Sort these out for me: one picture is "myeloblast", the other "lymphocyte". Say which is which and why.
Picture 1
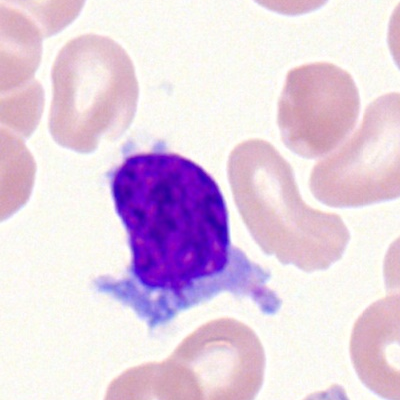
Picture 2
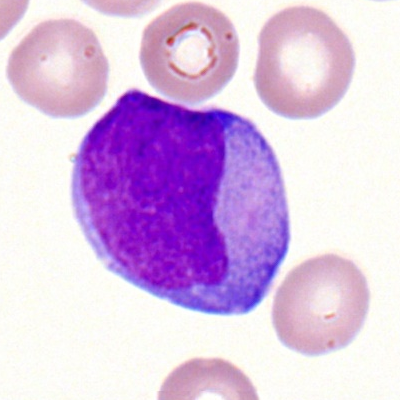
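Picture 1: lymphocyte. Picture 2: myeloblast. Chromatin: dense, dark purple and coarsely clumped in picture 1; finely textured, not clumped into coarse blocks, in picture 2. Cytoplasm in picture 1: pale blue, lying mostly below the nucleus, no vacuoles seen. Picture 2: nucleus toward the left, its edge facing the cytoplasm running roughly top to bottom; cytoplasm a broad zone on one side rather than a thin rim.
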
